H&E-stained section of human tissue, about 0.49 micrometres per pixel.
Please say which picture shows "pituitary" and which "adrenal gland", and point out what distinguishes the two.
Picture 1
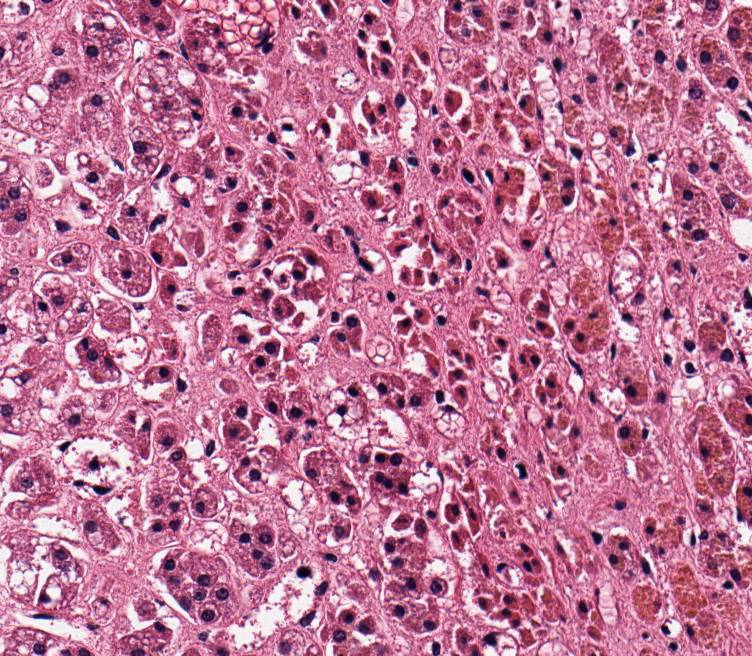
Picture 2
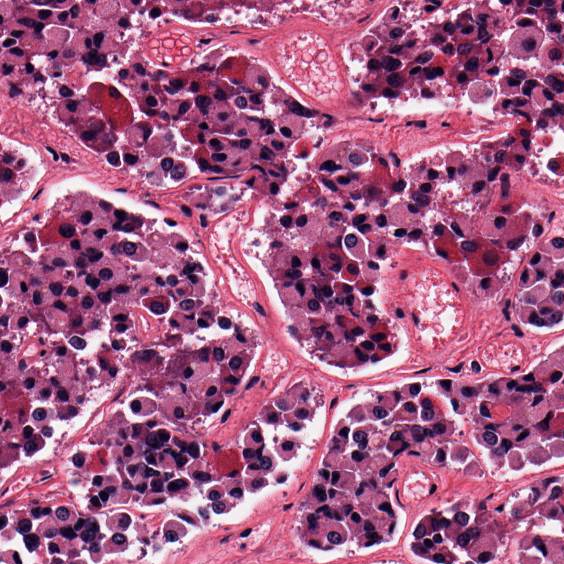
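That's the adrenal gland in picture 1 and the pituitary in picture 2. In the adrenal gland, cells sit in small rounded nests on the left and longer cords toward the right, with only delicate thin pink strands between. Many, mainly left and centre, have pale, finely vacuolated, foamy cytoplasm around small, round, fairly uniform central nuclei. The pituitary's nests, separated by thin pink fibrous septa, hold cells stained deep red or pale purple-grey, plus scattered larger cells with abundant intensely eosinophilic cytoplasm.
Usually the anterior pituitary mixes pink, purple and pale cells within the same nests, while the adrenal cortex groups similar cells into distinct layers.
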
